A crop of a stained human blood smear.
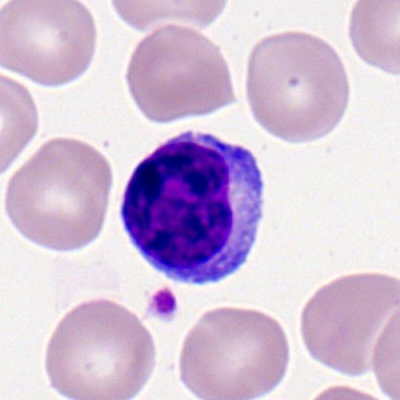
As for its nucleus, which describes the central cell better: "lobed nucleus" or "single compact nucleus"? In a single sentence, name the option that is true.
This cell's nucleus is a single compact mass, round, oval or kidney-shaped.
